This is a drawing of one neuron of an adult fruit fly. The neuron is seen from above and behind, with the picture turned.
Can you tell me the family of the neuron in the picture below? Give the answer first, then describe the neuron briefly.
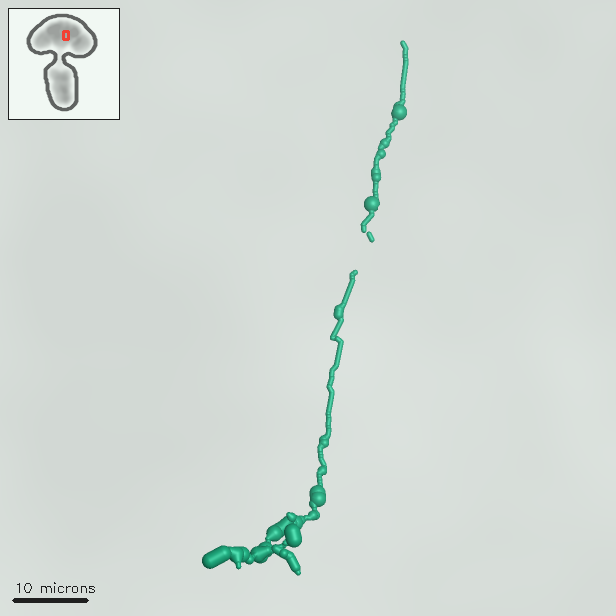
The name of its family is class mechanosensory. It is a sensory neuron entering the brain. No cell body is drawn. By the scale bar it is about 75 microns tall in this view. There are a dozen or fewer branch ends.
